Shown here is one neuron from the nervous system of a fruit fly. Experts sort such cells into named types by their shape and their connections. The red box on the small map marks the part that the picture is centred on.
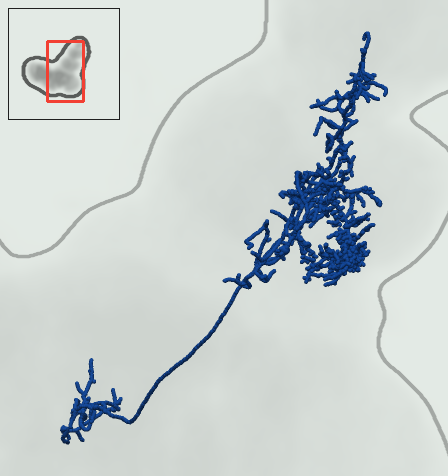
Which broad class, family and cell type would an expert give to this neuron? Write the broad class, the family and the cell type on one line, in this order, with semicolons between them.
ascending neuron; hemilineage 06B; AN06B089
